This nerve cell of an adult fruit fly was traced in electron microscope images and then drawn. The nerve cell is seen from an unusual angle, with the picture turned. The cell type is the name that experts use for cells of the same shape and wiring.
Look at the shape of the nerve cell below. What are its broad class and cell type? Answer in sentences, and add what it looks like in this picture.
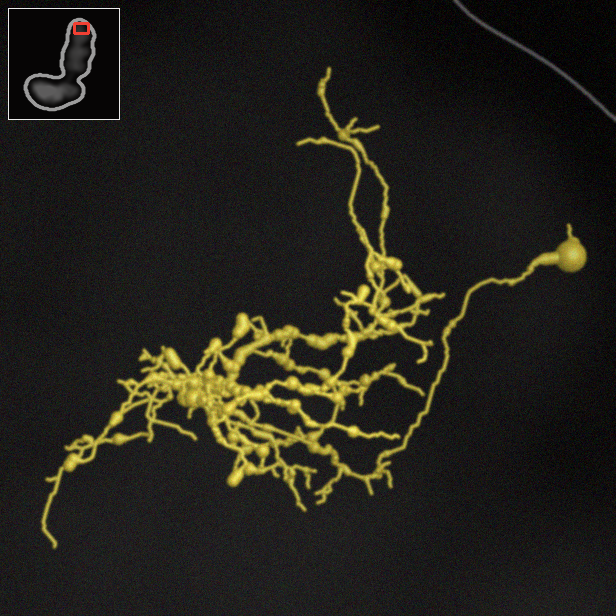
This is a nerve-cord intrinsic neuron. It is of cell type INXXX424. Its cell body lies on the right of the picture. Dozens of branch ends can be seen.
